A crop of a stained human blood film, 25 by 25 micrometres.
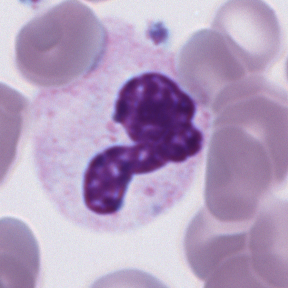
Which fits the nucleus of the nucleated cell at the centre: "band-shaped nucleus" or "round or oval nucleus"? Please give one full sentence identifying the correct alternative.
Its nucleus is stretched into a curved band instead of a compact mass, without separate lobes.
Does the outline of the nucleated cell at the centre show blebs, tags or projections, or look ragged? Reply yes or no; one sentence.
No, the cell lacks a rough edge; its outline is smooth.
